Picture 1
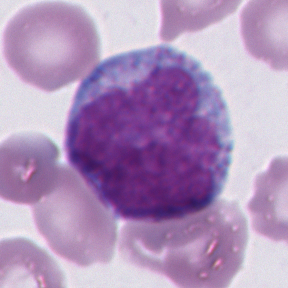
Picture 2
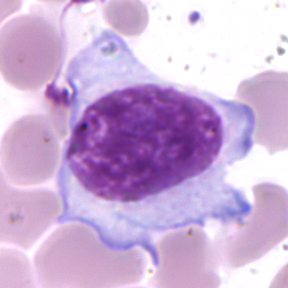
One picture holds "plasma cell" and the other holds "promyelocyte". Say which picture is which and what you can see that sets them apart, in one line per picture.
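Picture 1 – promyelocyte. The cell outline is roughly round and smooth, with no surface projections.
Picture 2 – plasma cell. The cell outline is irregular, with several pointed, angular projections of cytoplasm.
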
